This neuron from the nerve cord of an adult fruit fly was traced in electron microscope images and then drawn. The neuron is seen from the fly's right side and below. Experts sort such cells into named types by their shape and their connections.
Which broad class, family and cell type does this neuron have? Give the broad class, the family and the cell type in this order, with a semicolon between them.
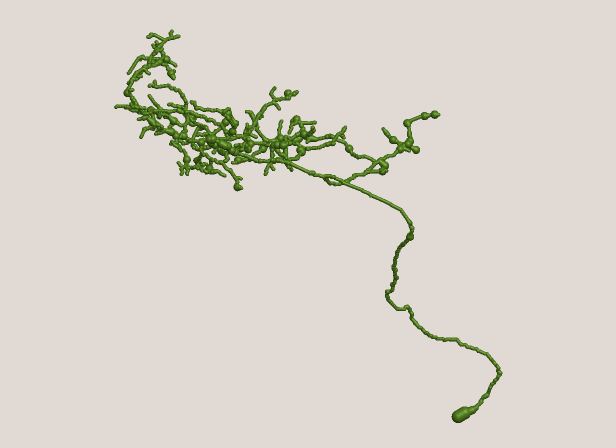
nerve-cord intrinsic neuron; hemilineage 14A; IN14A061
